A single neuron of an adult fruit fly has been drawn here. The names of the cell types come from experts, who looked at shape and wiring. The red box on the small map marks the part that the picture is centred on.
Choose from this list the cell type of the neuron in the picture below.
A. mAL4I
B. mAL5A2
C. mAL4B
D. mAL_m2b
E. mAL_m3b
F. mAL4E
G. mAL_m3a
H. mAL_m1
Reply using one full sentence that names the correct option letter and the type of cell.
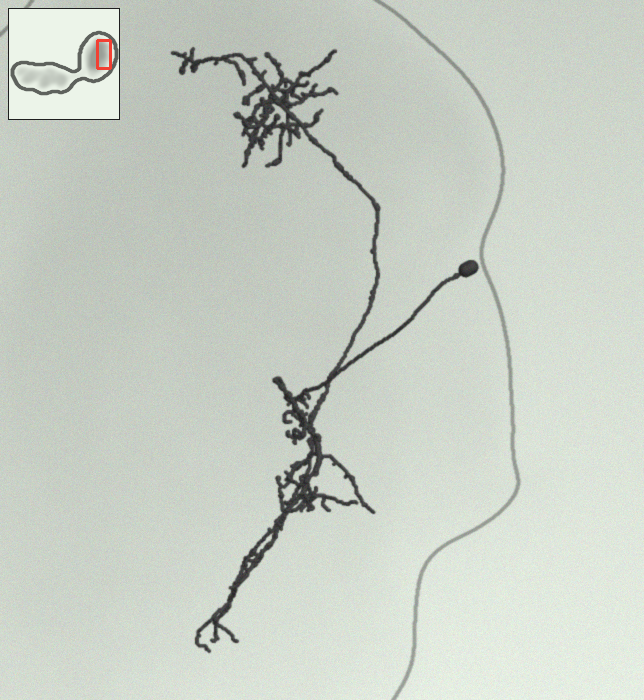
In cell type, the neuron corresponds to option G, mAL_m3a.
